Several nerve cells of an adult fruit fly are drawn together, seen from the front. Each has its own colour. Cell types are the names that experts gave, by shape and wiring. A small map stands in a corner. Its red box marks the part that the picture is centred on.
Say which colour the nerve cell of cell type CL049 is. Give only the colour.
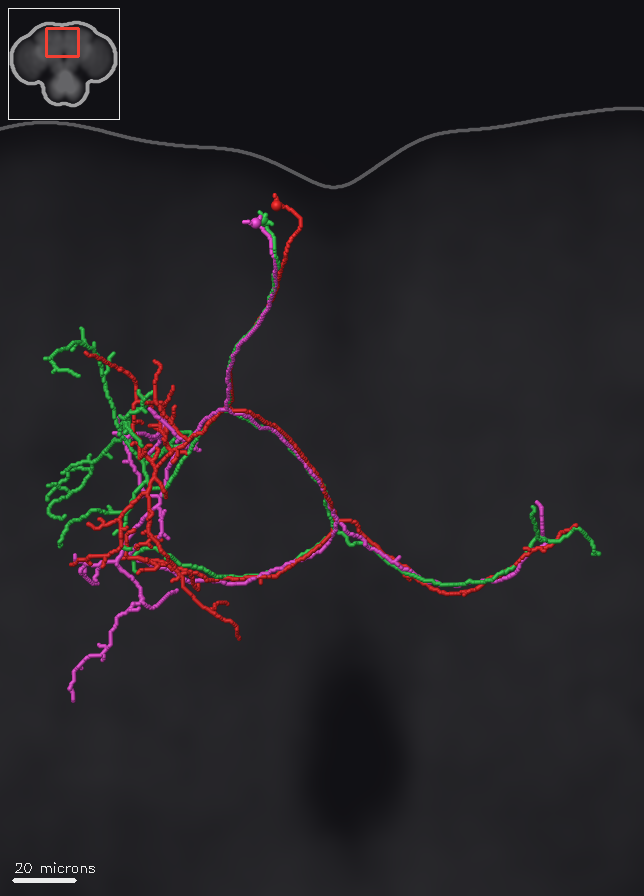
red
